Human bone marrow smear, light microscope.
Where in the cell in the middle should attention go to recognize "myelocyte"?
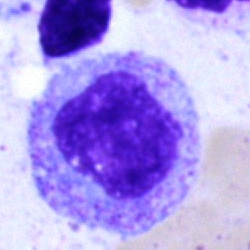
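In this myelocyte the chromatin is dark purple with paler patches, not evenly smooth. A moderate rim of pale blue-grey cytoplasm surrounds the nucleus on all sides and is widest below it. Fine pinkish-purple granules are scattered throughout that cytoplasm.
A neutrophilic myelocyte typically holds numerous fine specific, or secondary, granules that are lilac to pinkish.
The fine pinkish granules seen here go with that.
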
